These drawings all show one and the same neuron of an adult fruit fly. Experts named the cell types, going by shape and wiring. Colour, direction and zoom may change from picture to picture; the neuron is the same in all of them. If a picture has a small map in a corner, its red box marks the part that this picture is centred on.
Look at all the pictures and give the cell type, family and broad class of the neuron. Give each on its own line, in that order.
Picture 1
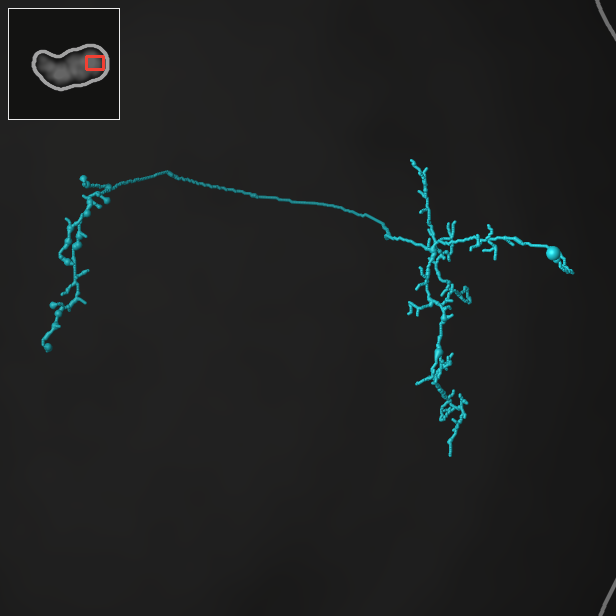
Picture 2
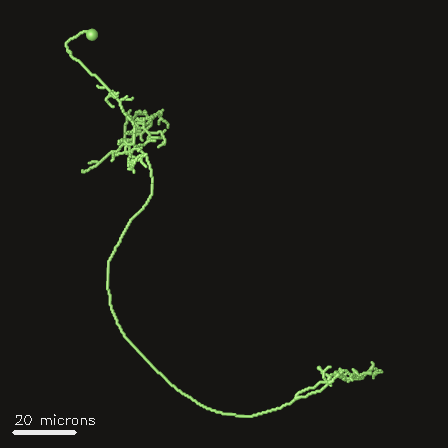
Tm35
Tm
optic-lobe intrinsic neuron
